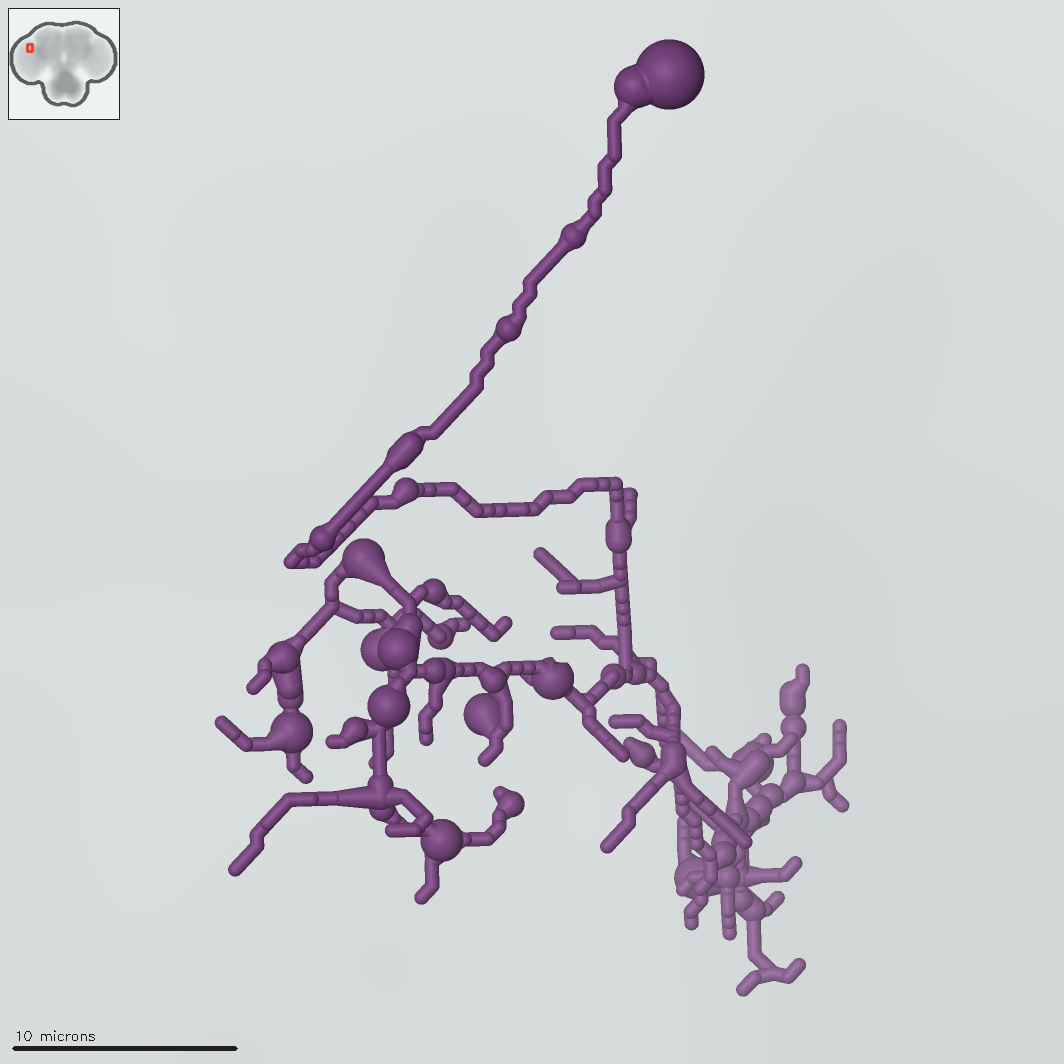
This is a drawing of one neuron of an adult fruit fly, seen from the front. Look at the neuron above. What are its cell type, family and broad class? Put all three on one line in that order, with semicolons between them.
Mi2; Mi; optic-lobe intrinsic neuron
